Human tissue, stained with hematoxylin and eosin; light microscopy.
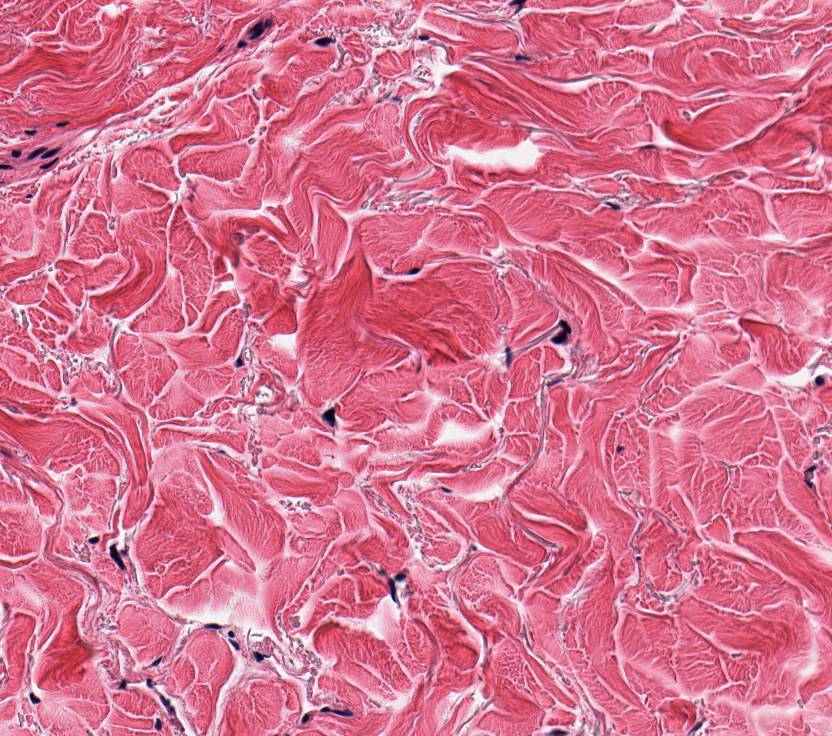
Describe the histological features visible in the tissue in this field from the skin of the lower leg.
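Basically the whole field is thick, deep pink collagen bundles going in many different directions, wavy and interwoven, cut in varied planes. Cells are sparse, just small dark spindle-shaped nuclei tucked between bundles. The biggest little cluster of dark nuclei sits at the upper left edge.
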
